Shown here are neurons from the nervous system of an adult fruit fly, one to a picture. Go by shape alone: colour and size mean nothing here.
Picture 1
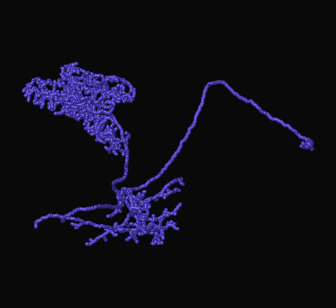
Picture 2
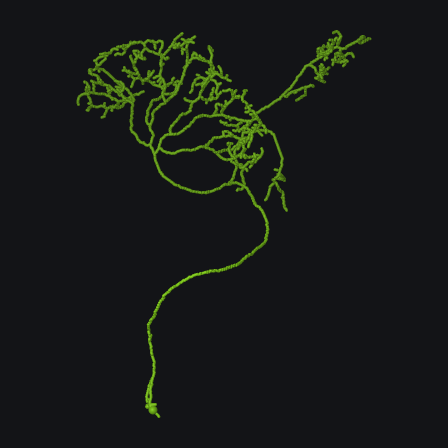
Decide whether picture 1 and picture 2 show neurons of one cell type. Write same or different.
different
